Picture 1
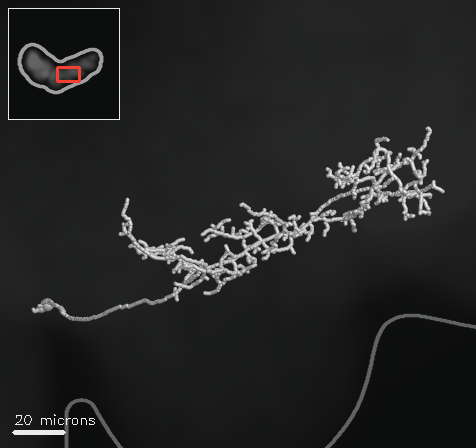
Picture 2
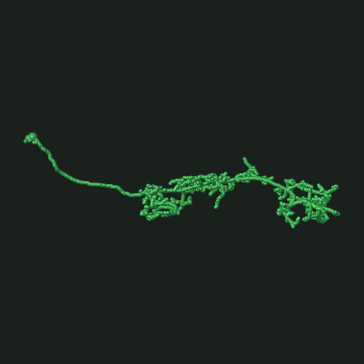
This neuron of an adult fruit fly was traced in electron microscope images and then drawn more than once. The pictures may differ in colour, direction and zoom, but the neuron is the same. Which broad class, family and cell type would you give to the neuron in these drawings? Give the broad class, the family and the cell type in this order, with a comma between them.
nerve-cord intrinsic neuron, hemilineage 09A, IN09A020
